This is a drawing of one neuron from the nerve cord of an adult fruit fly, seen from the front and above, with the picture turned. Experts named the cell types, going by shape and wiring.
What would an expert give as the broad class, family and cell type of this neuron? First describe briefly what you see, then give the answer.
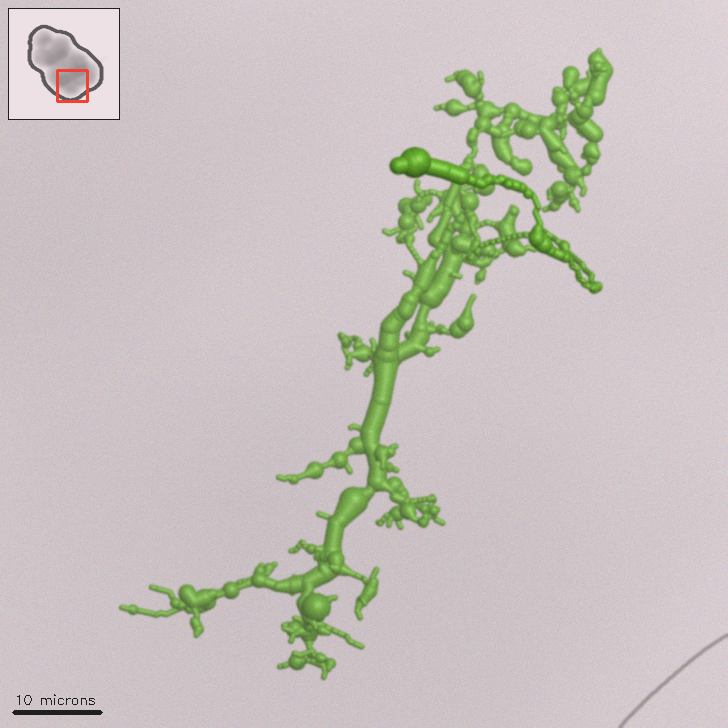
By the scale bar it is about 75 microns tall in this view. The picture shows dozens of branch ends. Its broad class is nerve-cord intrinsic neuron. The family is hemilineage 09A. It is of cell type IN09A024.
